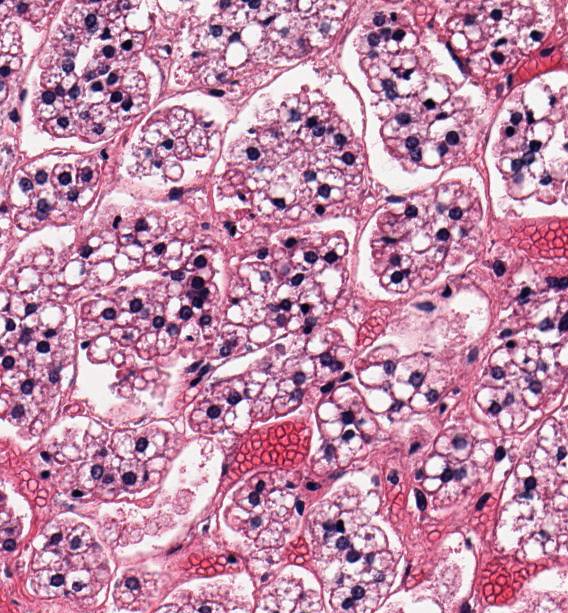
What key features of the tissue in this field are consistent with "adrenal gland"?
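Thinking about the adrenal gland, I see cells sitting in rounded nests divided by thin partitions.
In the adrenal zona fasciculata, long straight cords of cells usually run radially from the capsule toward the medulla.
Nests rather than straight cords, then, set this field apart from that usual pattern. Otherwise I simply see cytoplasm crowded with small clear vacuoles, bubbly-looking, around small, round, dark nuclei. Capillaries packed with red blood cells run between nests, plainest at the right edge and lower middle.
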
